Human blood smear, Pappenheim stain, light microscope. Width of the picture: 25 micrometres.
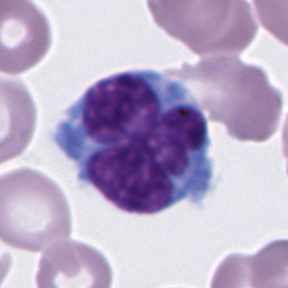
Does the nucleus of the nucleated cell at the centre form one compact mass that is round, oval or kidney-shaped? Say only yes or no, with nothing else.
No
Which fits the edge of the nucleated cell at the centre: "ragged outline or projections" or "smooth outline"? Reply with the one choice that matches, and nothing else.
Ragged outline or projections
